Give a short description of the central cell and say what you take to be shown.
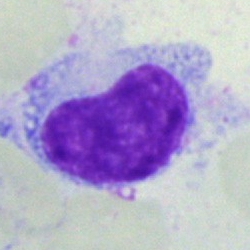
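A kidney-shaped nucleus shows a shallow notch in its upper edge. Its chromatin is deep purple and mottled, with patchy darker and lighter areas. Fine, faint purplish granules occupy the cytoplasm, and a few small clear vacuoles lie along the left side of the cell. The cell is a hairy cell.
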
